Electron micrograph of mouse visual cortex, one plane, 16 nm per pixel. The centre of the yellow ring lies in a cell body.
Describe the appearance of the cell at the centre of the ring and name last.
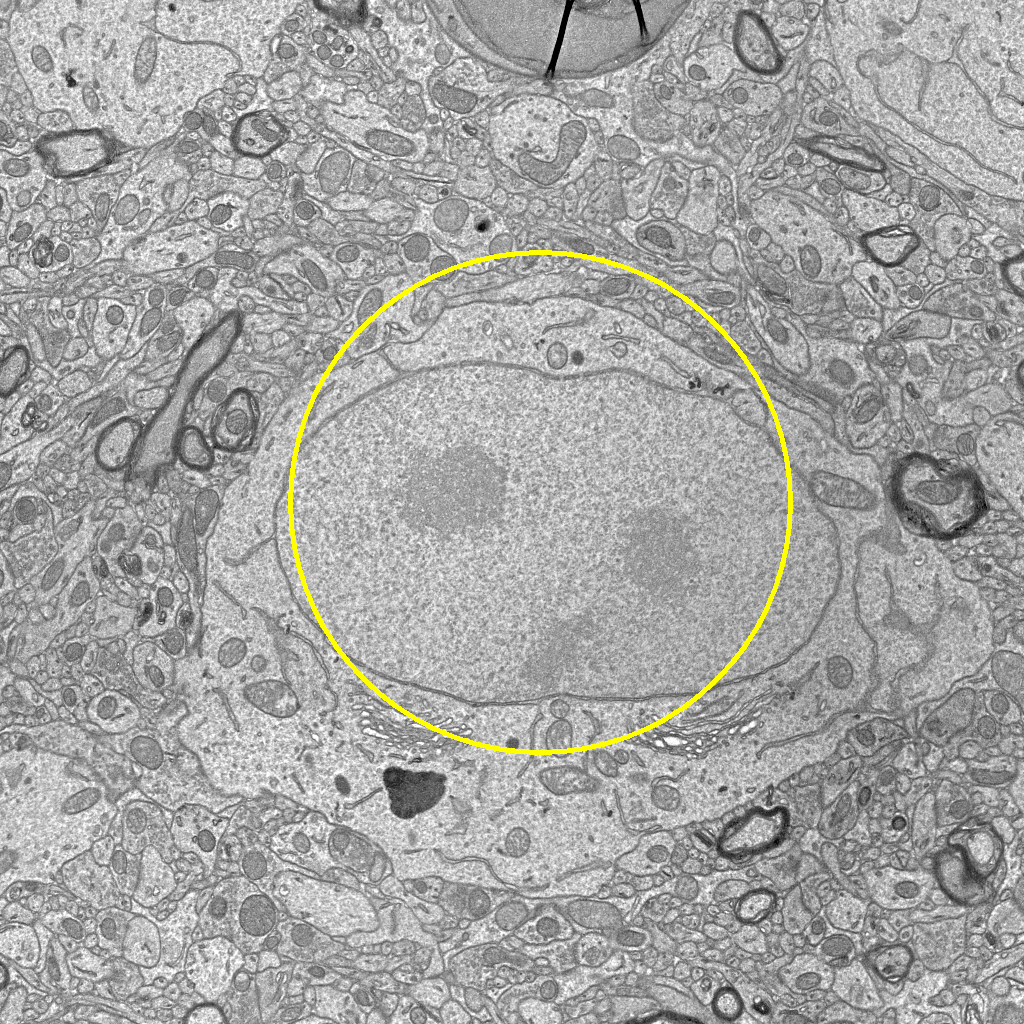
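There's a large oval nucleus, wider than tall, almost whole in the ring, its envelope smooth without deep folds. Pale flattened cisternae stack below it, left and right, and a few small black granules sit in the cytoplasm by its upper right. An excitatory neuron.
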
